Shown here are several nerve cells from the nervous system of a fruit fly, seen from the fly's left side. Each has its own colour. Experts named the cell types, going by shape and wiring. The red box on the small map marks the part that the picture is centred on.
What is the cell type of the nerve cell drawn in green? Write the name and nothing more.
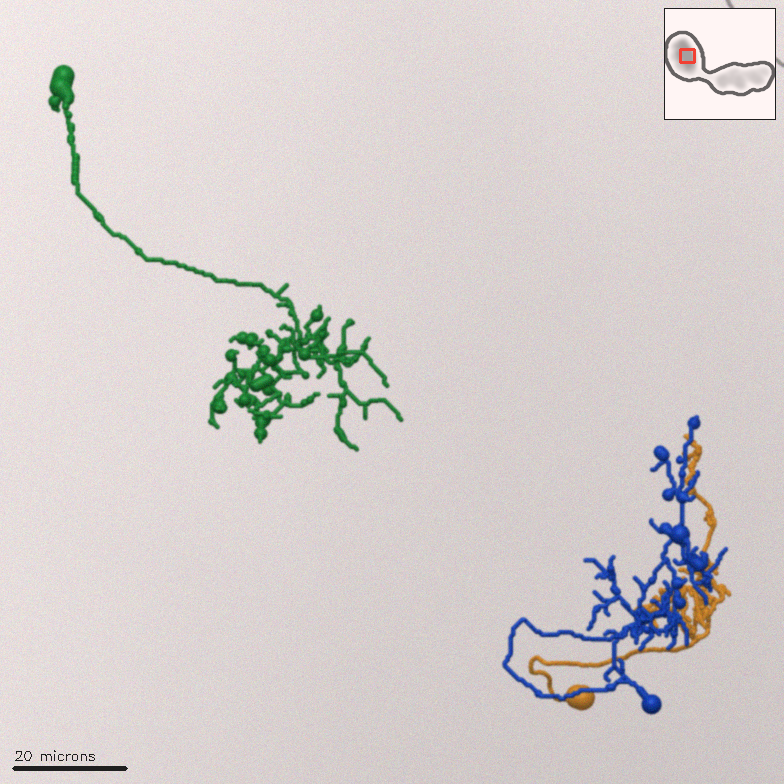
Mi16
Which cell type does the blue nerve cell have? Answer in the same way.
Mi17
